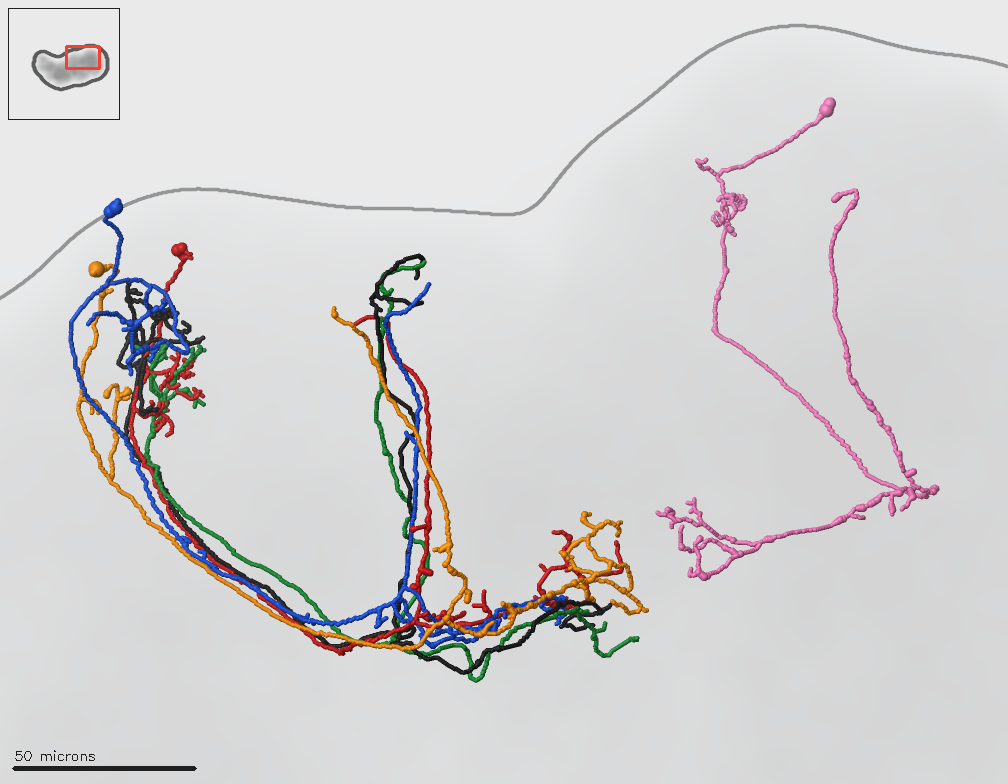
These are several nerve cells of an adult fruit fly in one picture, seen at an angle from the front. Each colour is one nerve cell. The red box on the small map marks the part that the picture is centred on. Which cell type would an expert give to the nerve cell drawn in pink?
KCa'b'-ap2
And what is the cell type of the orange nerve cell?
KCa'b'-ap1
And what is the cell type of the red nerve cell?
KCa'b'-m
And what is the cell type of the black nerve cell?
KCab-s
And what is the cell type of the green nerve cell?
KCab-m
